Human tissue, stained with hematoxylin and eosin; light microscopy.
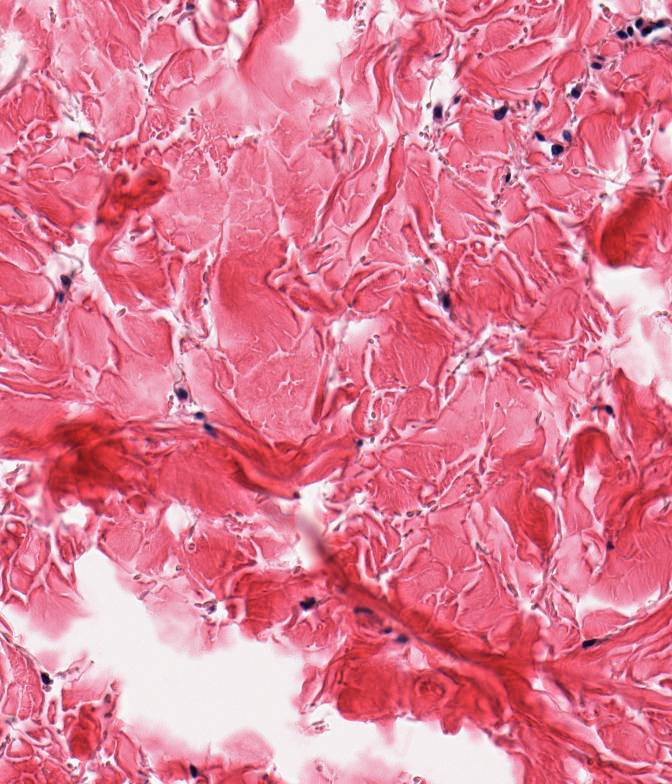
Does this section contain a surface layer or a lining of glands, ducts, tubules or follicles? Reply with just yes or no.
No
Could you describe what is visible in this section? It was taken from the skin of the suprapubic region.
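Everything here is coarse eosinophilic collagen, bundles cut in many planes and arranged haphazardly. One thicker, deeper red band runs obliquely from left centre down toward lower right. Narrow pale clefts split the bundles across most of the field, and the few nuclei between them are small, dark, mostly flattened and lying singly.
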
